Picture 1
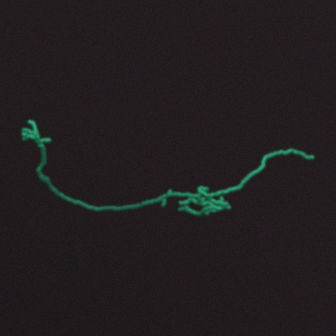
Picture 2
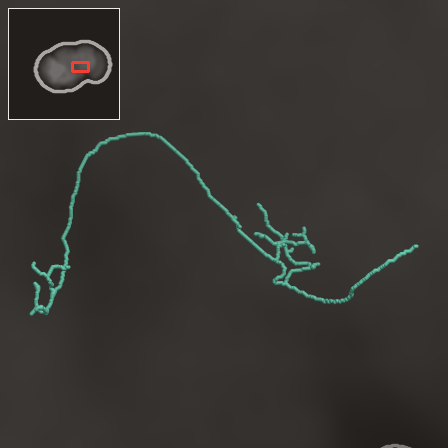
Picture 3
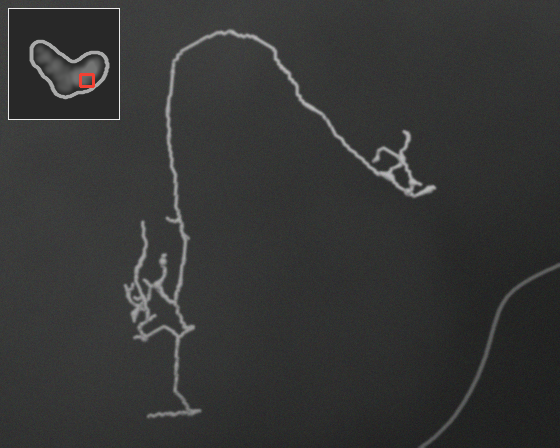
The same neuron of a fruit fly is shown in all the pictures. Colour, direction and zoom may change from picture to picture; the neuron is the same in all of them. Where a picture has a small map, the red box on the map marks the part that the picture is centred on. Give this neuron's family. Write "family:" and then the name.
family: class olfactory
